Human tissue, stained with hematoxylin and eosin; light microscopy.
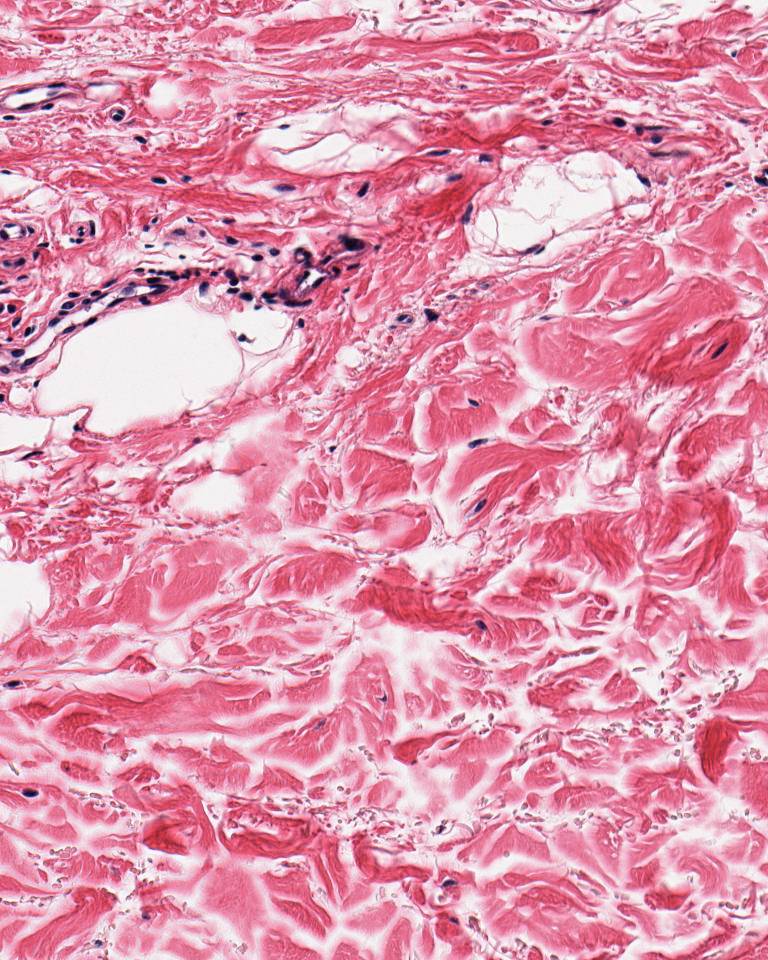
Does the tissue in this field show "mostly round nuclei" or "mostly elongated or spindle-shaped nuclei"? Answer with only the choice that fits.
Mostly elongated or spindle-shaped nuclei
